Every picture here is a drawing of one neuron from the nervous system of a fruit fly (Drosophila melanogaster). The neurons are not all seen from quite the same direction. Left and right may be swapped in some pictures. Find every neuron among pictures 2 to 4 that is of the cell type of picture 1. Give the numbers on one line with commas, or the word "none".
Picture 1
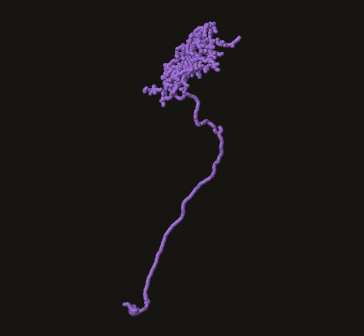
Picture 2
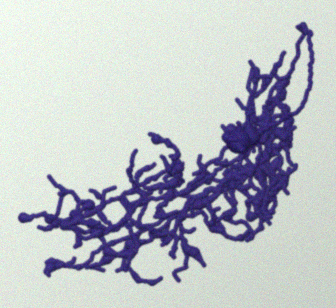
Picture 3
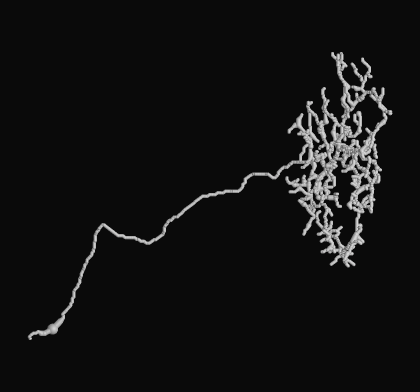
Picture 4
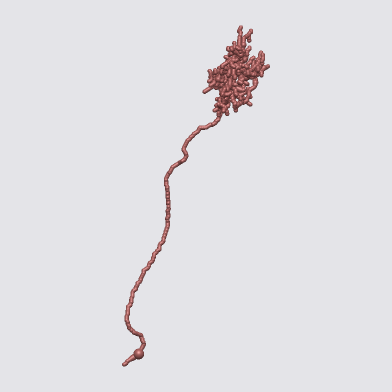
none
